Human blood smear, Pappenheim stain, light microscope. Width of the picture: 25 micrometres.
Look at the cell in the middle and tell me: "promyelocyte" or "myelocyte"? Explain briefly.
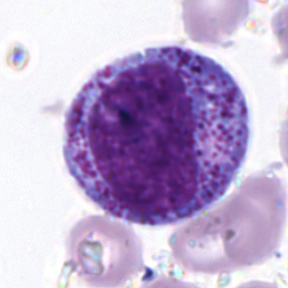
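That's a promyelocyte. What settles it is the cytoplasm: it's packed with reddish-purple granules that show as distinct small round dots rather than fine dust, and between them it's pale lilac-blue.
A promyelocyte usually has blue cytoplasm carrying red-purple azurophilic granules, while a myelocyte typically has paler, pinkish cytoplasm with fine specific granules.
Apart from that, the nucleus sits toward the left, leaving a wider band of cytoplasm on the right, and the cell is about 16 micrometres across.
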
